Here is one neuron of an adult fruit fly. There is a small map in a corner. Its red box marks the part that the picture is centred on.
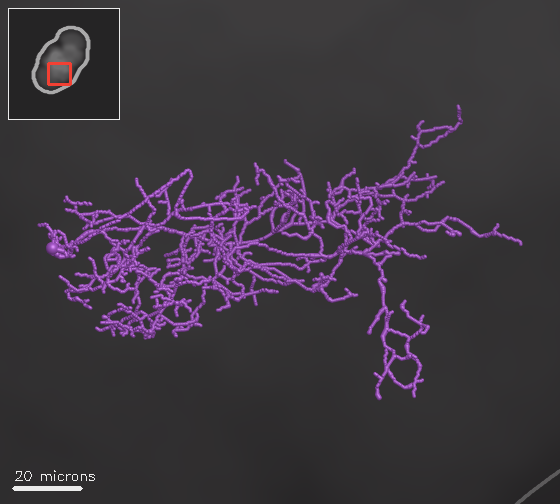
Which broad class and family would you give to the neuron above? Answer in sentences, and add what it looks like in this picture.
It is a central-brain intrinsic neuron. Its family is hemilineage VLPa1_lateral. The cell body can be seen on the left of the picture. By the scale bar it is about 150 microns wide in this view.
